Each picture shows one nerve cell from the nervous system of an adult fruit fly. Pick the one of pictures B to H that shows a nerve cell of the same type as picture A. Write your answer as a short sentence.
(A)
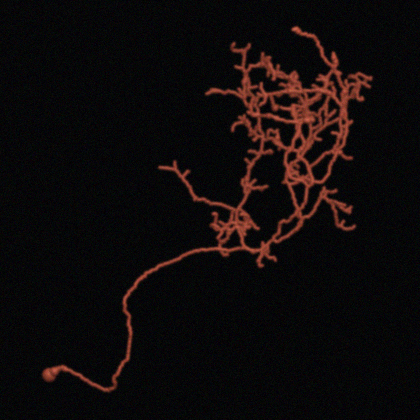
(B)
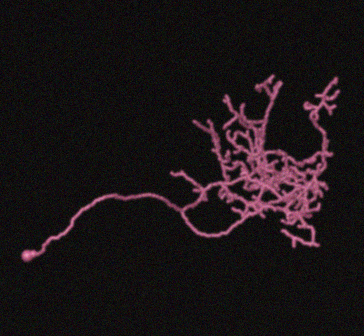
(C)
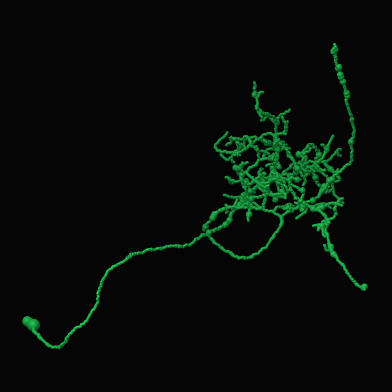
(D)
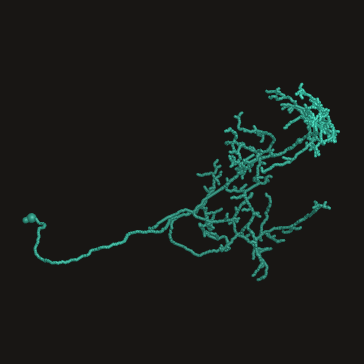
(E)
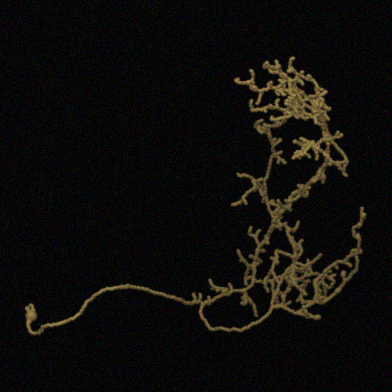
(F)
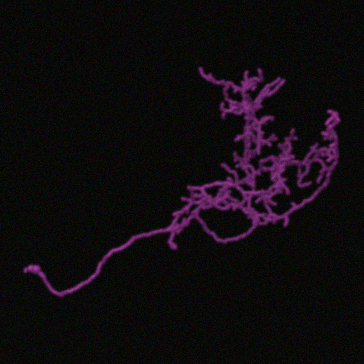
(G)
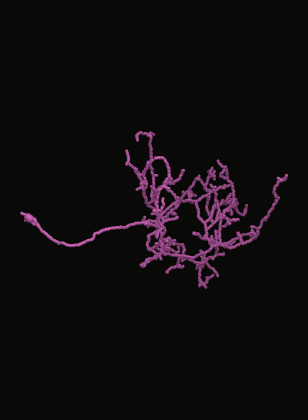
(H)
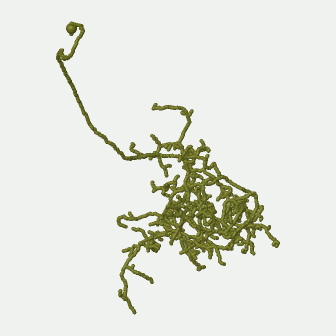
Picture G shows a nerve cell of the same cell type.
